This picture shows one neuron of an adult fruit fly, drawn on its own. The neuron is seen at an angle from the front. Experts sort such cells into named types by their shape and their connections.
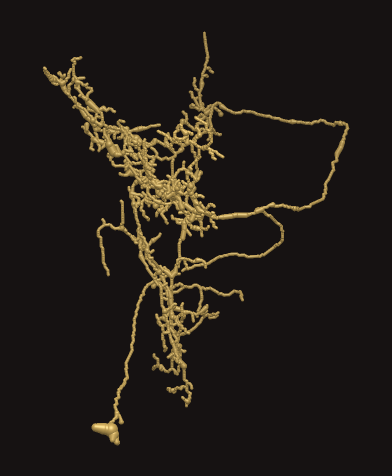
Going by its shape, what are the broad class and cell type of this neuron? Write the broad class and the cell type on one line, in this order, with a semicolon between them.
central-brain intrinsic neuron; VES091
